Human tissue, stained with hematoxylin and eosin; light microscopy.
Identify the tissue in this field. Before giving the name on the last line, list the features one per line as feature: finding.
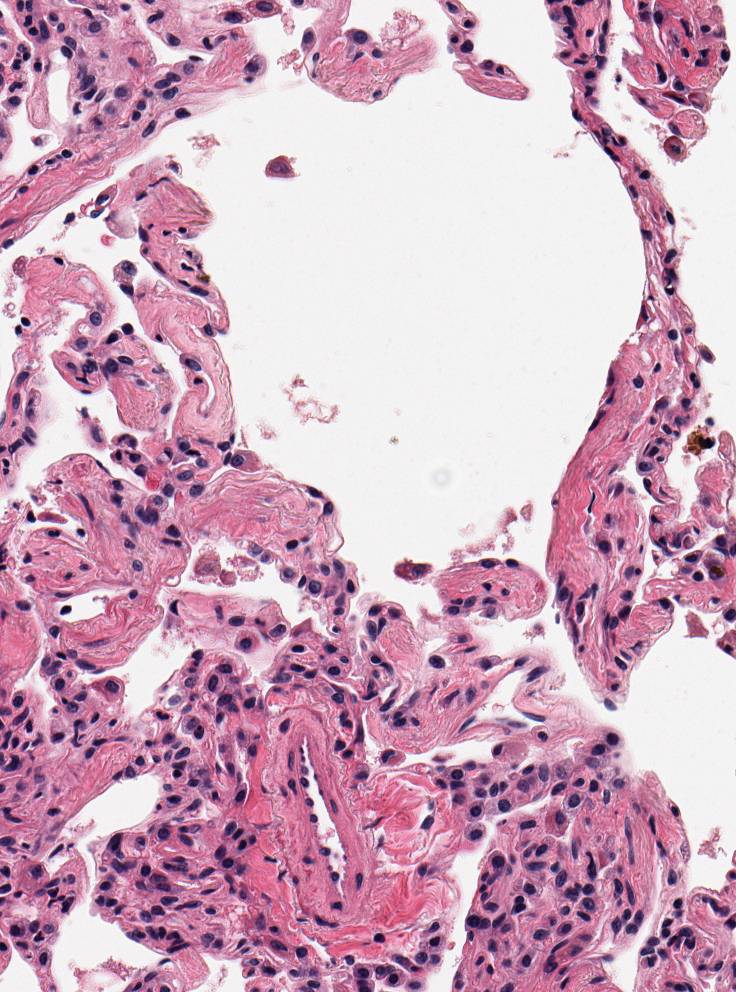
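Septa: widened by wavy pink collagen bundles
Lumen: narrow slit at bottom centre, thick pink wall
Nuclei: mostly small, dark, oval to elongated
Fat: none in the field
Tissue: lung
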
